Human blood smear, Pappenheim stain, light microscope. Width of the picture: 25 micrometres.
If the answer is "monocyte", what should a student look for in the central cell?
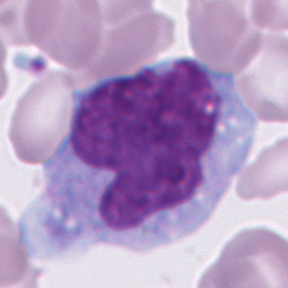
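Set against the name monocyte, size comes first: the nucleus alone measures about 16 by 13 micrometres.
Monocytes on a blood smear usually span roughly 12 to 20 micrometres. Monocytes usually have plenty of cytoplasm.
Here the cytoplasm is widest on the lower left side of the nucleus and holds fine, faint, dust-like purplish granules and a few small clear vacuoles. The nucleus is irregularly folded, with several indentations in its border.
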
